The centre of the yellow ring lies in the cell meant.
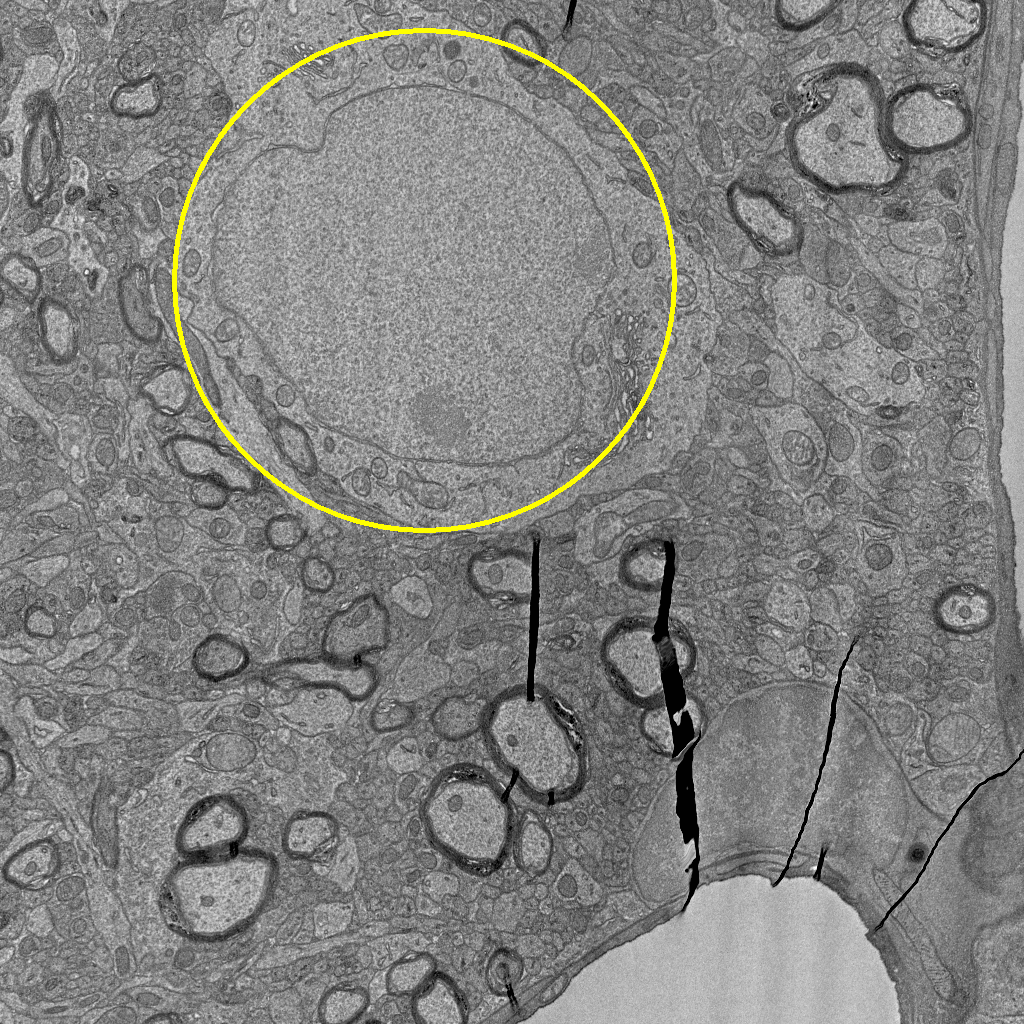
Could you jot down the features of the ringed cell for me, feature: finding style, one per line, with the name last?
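Nuclear size and shape: large oval, outline entirely within the ring.
Envelope: mostly smooth; one shallow notch, upper left.
Chromatin: pale, evenly dispersed; no dark clumps along the envelope.
Granular patch: darker, in the lower part of the nucleus.
Identity: excitatory neuron.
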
